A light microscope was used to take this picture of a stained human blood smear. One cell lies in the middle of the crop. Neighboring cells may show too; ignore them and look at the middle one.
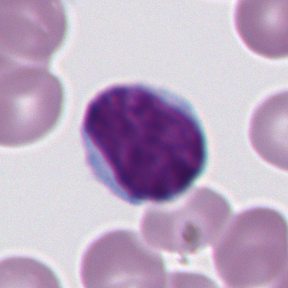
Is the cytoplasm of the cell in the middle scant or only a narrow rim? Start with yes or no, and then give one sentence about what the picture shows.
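Yes. The cytoplasm shows mainly as a narrow crescent on the left side of the cell.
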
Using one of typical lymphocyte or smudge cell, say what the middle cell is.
typical lymphocyte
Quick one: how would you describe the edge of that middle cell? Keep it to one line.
If you check the edge, you will find it smooth without projections.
